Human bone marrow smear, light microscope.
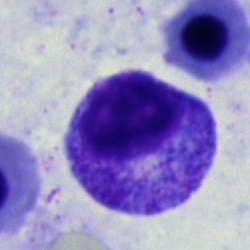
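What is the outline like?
Round and smooth.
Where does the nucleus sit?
Off-centre, in the upper part of the cell.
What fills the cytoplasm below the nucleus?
Purple granules crowd it, and no clear vacuoles are seen.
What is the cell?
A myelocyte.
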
